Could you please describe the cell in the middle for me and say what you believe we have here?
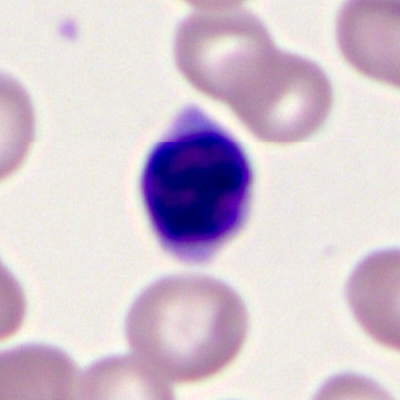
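Dark, dense chromatin with coarse clumping, in a nucleus that fills most of the cell. That leaves only scant cytoplasm, pale bluish-lilac, showing mainly as small caps at the top and bottom. I take this to be a lymphocyte.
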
